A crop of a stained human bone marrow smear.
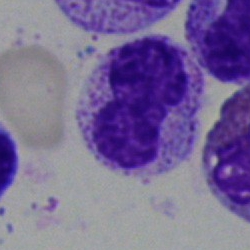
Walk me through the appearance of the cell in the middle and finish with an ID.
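Start with the nucleus: a deep notch on its right side splits it into two lobes, so it looks kidney-like. Its chromatin is dark purple and coarsely clumped. Around it the cytoplasm is pale lilac-pink, with fine purple granules scattered all through. That's a band neutrophil.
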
